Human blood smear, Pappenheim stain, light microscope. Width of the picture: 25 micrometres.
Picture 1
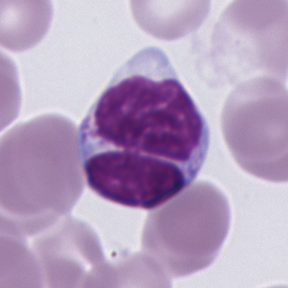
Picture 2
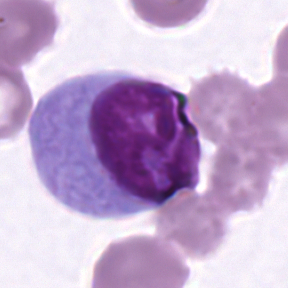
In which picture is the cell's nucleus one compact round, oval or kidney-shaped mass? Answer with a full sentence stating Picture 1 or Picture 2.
What Picture 2 shows is a cell with one compact round, oval or kidney-shaped nucleus.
